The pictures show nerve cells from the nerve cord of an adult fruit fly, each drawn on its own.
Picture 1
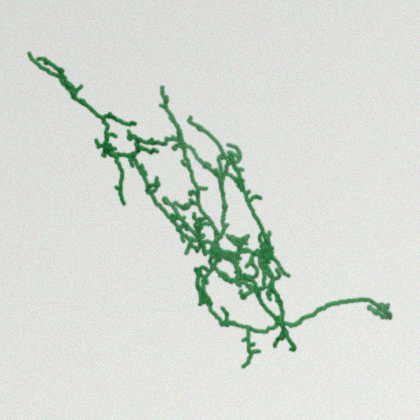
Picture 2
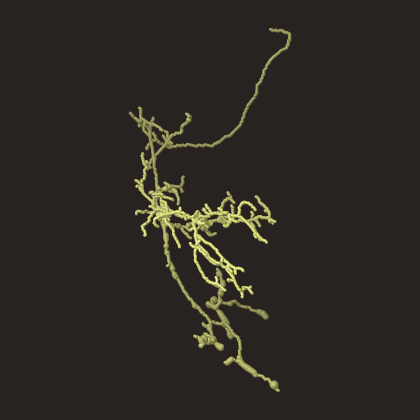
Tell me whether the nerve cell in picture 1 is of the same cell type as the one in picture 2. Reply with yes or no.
no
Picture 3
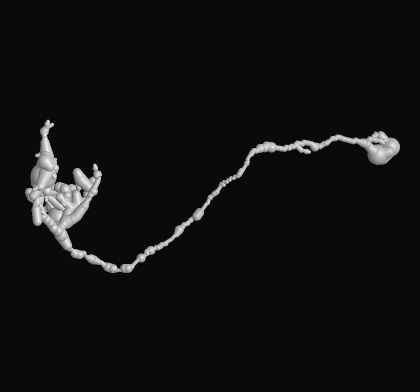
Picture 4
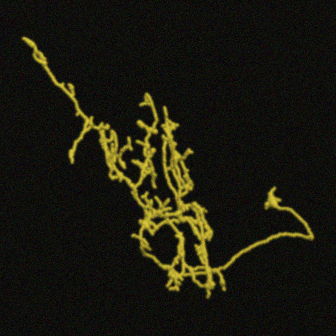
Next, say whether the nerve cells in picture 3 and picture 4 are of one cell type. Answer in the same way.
no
